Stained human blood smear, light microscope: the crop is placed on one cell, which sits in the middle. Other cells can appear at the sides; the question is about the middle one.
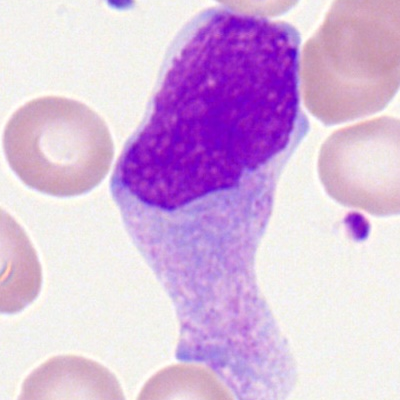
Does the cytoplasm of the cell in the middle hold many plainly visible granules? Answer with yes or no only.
Yes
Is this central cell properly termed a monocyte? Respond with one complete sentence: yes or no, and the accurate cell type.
Yes, the cell sitting in the center is a monocyte.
